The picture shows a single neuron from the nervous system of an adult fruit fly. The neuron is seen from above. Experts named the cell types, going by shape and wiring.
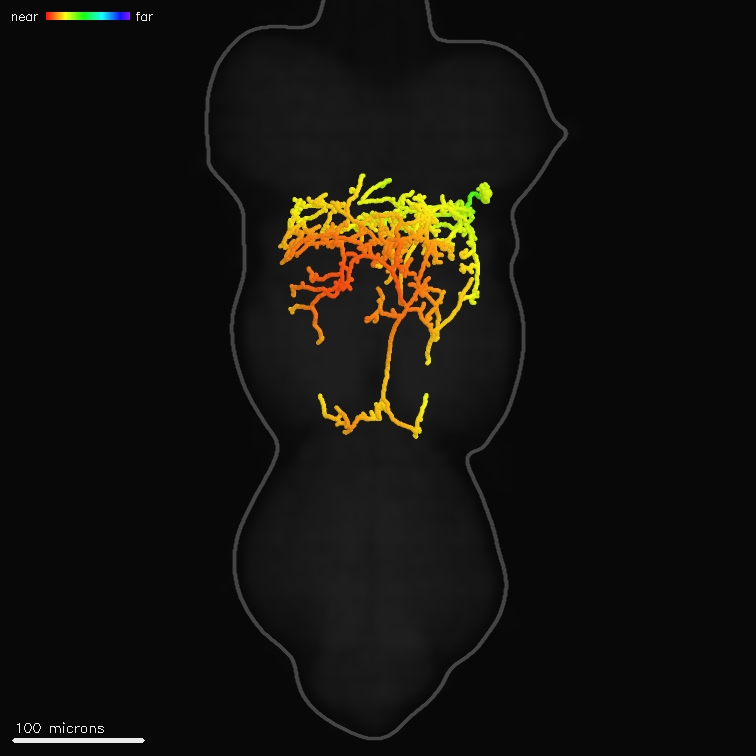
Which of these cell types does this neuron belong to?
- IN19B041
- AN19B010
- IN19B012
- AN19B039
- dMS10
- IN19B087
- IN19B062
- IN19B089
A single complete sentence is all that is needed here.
This neuron is a cell of type dMS10.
